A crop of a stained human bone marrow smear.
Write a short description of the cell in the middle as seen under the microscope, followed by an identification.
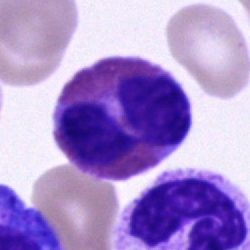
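What I notice first is a pale curved cleft running through the centre of the cell, between two nuclear lobes. The chromatin looks dense and dark purple. Around the lobes there's a moderate rim of violet-purple cytoplasm, widest at the top left and at the bottom, holding fine purplish granules. I'd call this one an eosinophil.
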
